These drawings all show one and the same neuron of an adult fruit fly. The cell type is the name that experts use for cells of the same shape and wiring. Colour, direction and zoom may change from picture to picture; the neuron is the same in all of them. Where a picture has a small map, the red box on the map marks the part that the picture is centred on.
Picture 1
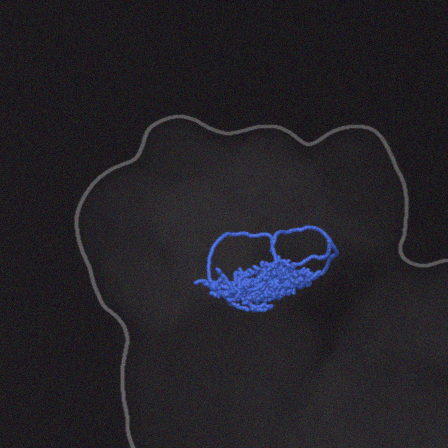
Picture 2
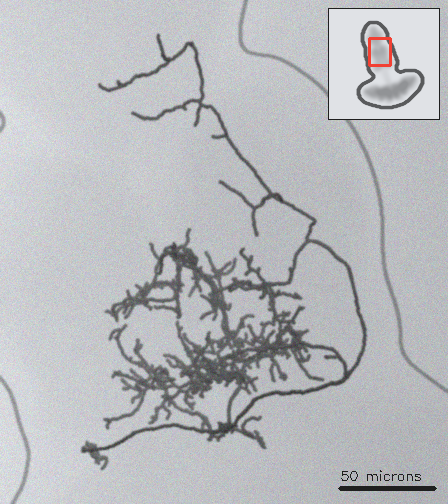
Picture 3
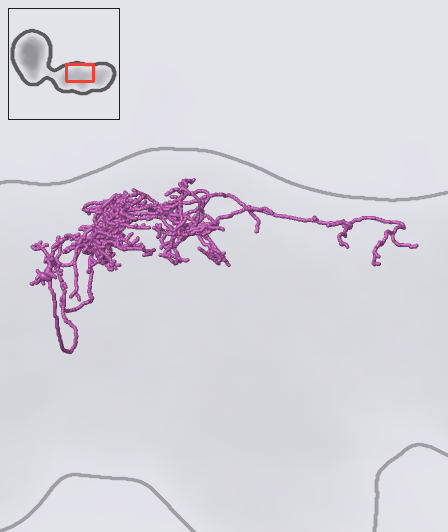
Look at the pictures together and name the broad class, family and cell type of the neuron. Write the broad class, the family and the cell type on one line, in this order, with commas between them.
nerve-cord intrinsic neuron, hemilineage 19B, IN19B043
